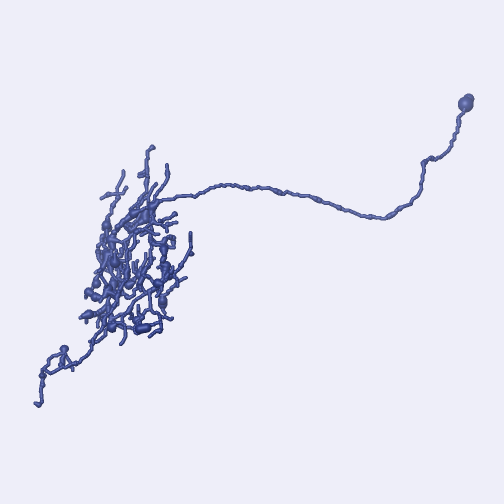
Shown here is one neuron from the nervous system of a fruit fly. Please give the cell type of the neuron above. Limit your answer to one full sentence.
This neuron is typed as Cm6.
